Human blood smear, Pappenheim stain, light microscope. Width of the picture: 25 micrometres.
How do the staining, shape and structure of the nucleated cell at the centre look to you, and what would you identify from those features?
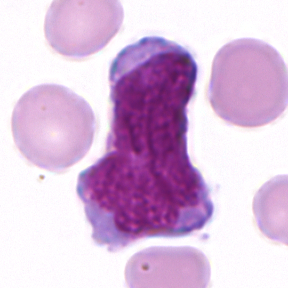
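Here the outline is irregular and elongated, not round. The nucleus, also elongated, fills most of the cell, and its upper part shows lengthwise grooves or folds. I see no granules in the cytoplasm. I'd name it an atypical promyelocyte.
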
